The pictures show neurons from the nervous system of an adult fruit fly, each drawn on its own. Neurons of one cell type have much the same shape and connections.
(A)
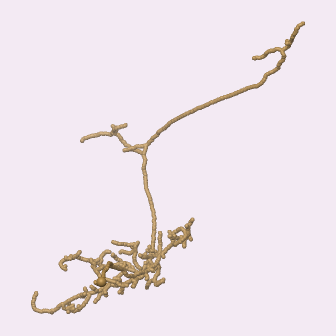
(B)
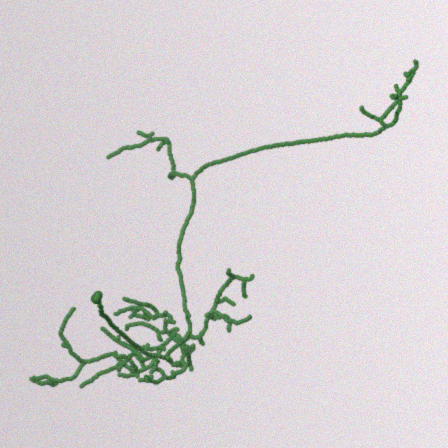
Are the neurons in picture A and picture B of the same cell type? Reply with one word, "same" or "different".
same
